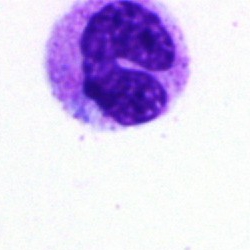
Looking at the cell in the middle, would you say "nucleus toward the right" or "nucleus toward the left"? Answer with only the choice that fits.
Nucleus toward the right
